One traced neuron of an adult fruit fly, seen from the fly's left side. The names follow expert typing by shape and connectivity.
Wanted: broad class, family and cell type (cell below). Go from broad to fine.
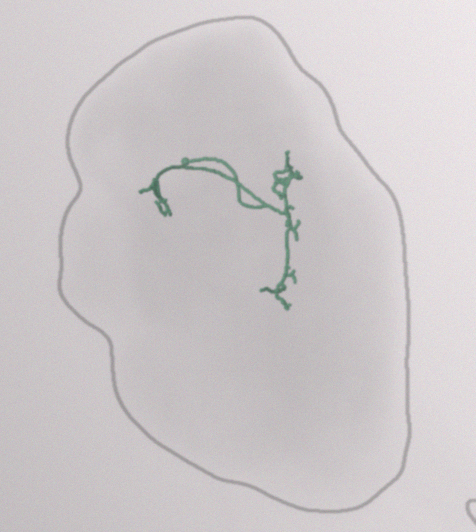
central-brain intrinsic neuron; hemilineage SLPa&l1_lateral; CB2881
